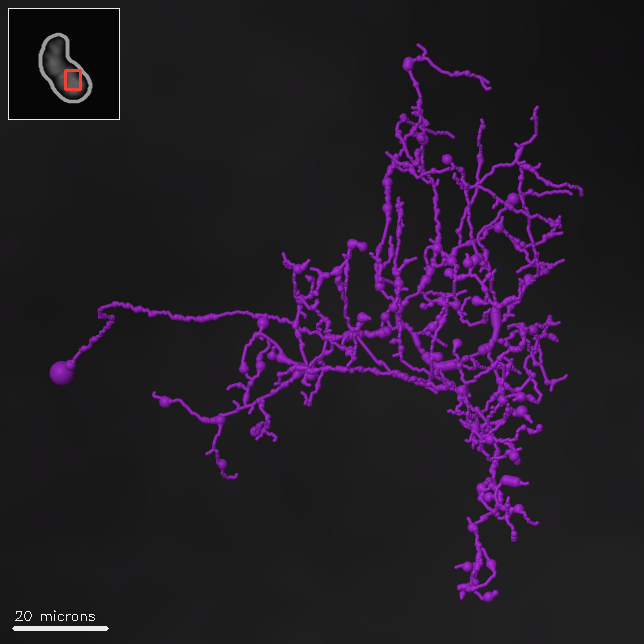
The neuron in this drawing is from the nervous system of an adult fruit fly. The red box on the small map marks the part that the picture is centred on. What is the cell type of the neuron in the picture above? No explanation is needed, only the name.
FB5Q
